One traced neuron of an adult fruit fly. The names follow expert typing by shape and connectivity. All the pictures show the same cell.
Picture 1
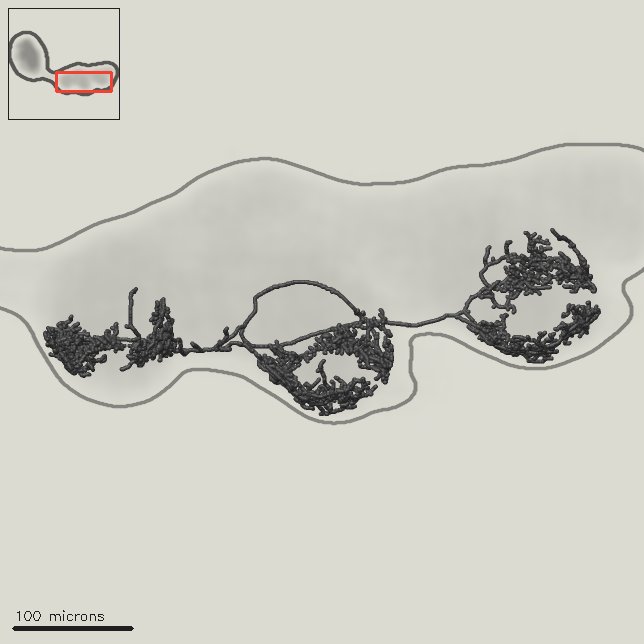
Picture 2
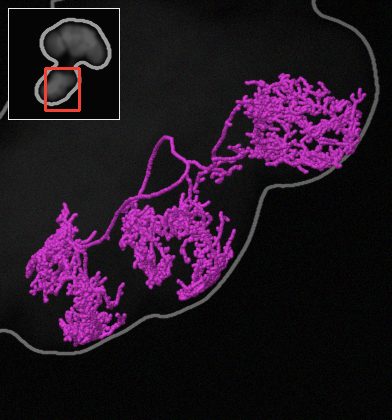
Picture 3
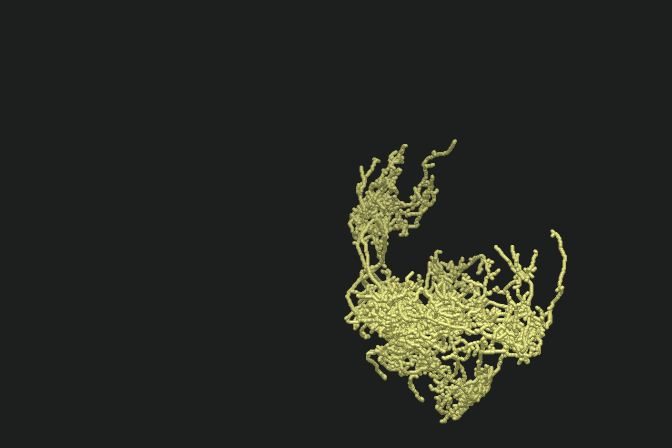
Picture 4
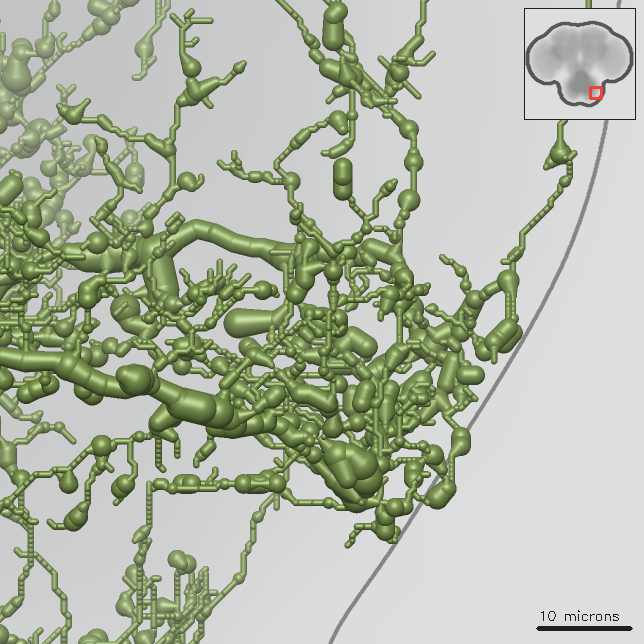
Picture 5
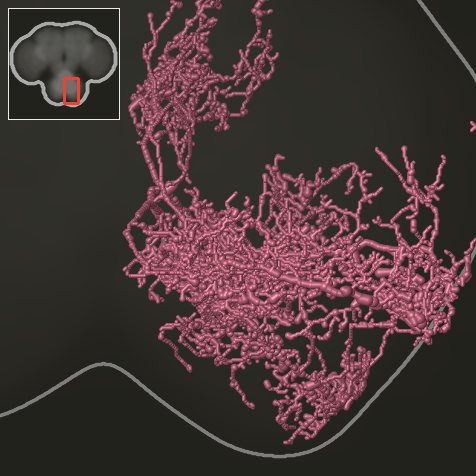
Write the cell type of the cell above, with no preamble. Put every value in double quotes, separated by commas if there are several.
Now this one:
"INXXX004"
